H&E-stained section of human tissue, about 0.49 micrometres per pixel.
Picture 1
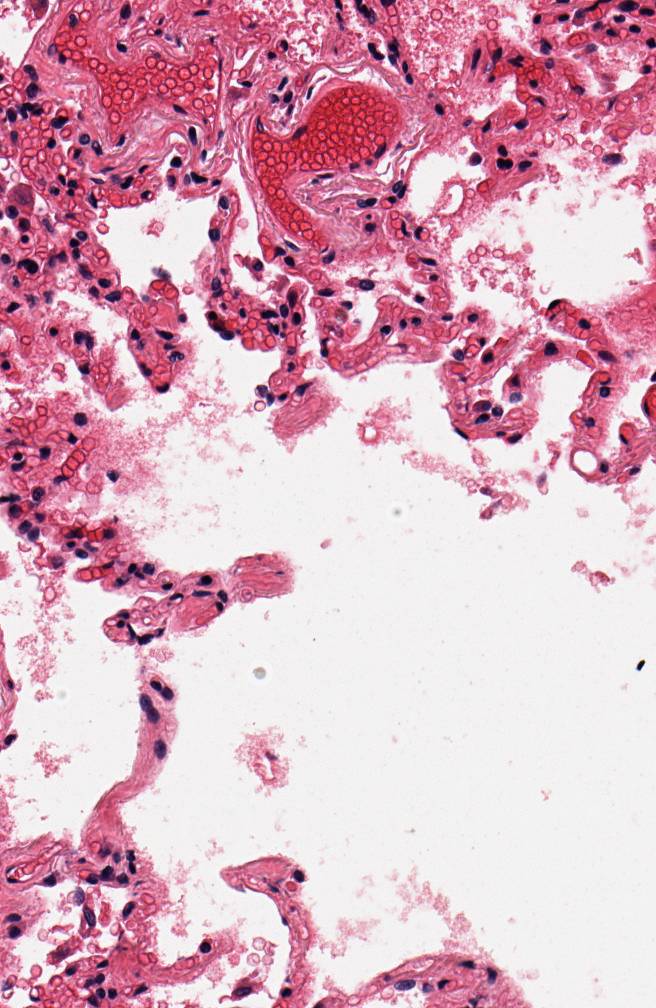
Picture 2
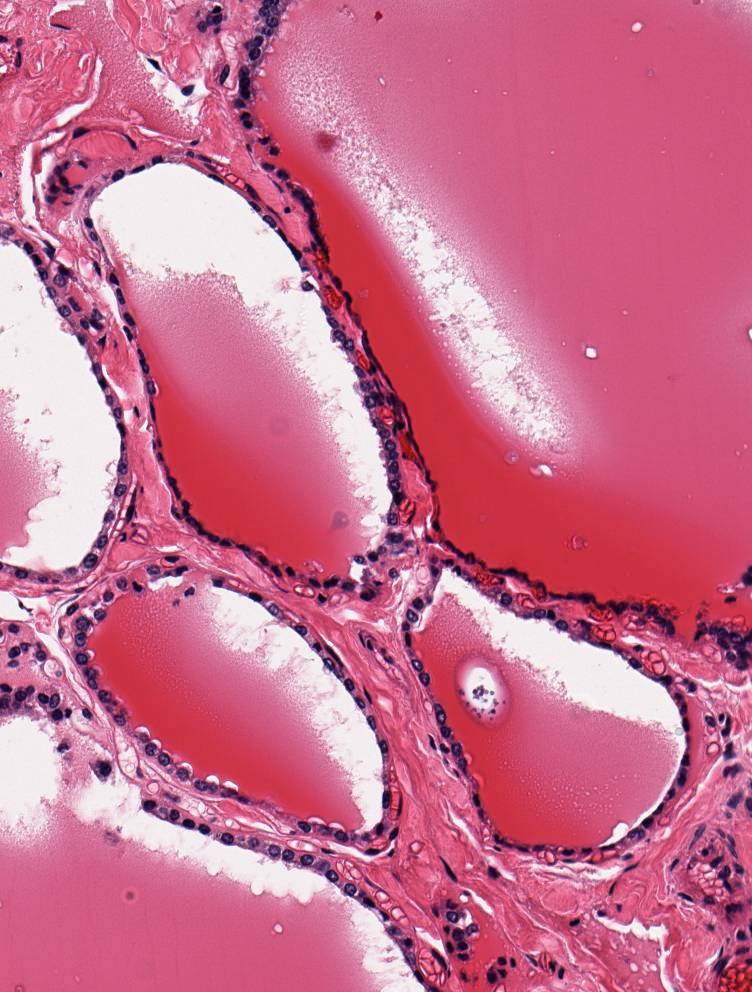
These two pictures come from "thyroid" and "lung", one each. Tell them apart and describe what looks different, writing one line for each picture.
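Picture 1 is from the lung. No glands are present anywhere in the field.
Picture 2 is from the thyroid. The field is filled by several large, closed, rounded to oval follicles lying side by side.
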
